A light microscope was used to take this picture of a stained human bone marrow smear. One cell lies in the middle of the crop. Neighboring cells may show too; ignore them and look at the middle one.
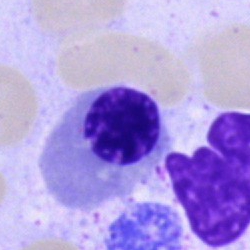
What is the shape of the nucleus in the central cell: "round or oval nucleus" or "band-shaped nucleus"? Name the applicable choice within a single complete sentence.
Its nucleus forms a single compact round or oval shape.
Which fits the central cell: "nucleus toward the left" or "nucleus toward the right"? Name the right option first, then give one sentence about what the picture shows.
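Nucleus toward the right. The nucleus sits off-centre, toward the upper right of the cell.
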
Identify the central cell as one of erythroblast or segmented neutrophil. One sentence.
To answer, the cell in the center of the crop is an erythroblast.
